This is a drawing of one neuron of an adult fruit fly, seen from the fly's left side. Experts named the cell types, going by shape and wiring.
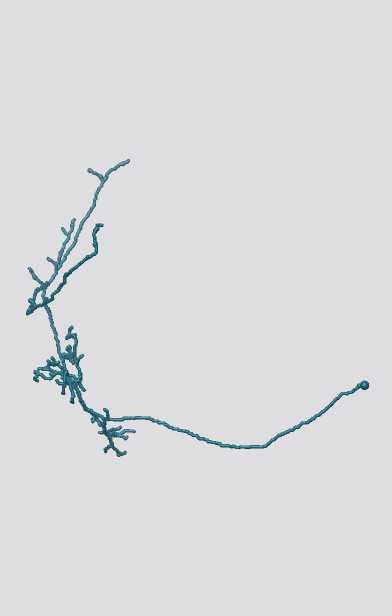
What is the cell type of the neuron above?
FS3_b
